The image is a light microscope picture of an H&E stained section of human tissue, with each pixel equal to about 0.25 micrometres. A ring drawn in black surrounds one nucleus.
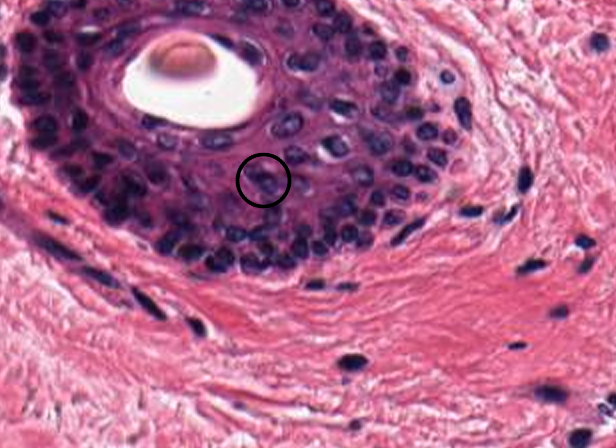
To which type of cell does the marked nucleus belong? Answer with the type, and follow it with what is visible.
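Keratinocyte. Its nucleus is oval and a little elongated, and about the same size as the nuclei next to it. Its cytoplasm is pink, and its outline does not stand out clearly from the cells beside it.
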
